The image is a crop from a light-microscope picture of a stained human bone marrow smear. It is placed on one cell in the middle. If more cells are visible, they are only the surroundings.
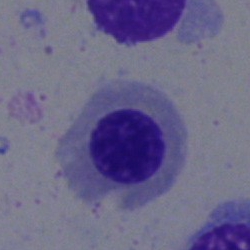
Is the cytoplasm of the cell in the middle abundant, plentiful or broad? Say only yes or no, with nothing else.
Yes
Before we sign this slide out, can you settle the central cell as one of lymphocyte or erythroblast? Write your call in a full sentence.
At the crop's centre, the cell is an erythroblast.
